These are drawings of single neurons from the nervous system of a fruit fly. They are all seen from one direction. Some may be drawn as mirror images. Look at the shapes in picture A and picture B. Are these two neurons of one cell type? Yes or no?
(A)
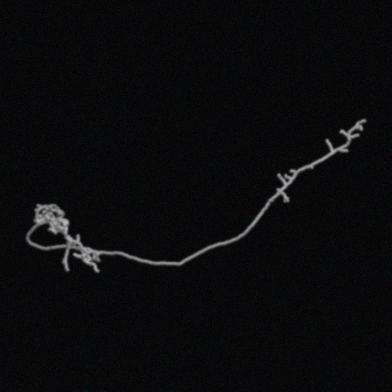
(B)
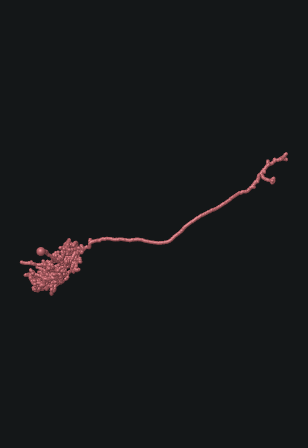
no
